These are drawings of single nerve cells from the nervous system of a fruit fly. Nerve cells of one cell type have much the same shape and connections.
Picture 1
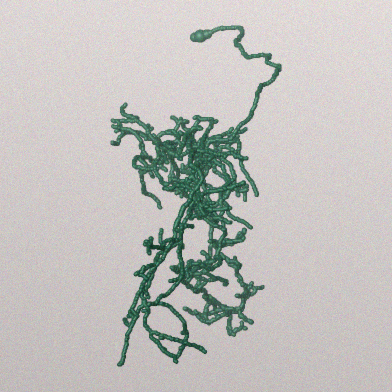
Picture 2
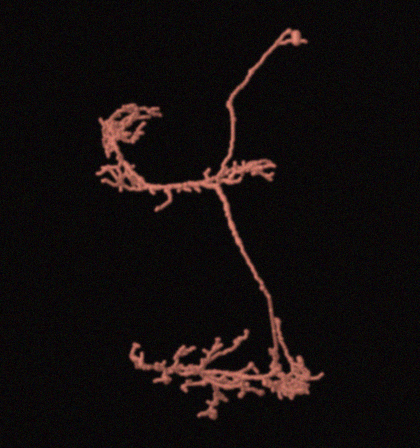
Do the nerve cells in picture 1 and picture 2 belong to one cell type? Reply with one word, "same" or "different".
different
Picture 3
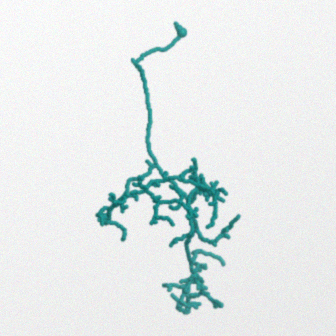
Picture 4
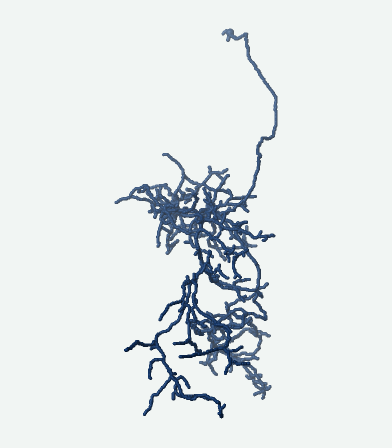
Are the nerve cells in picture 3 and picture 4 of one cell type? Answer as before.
different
